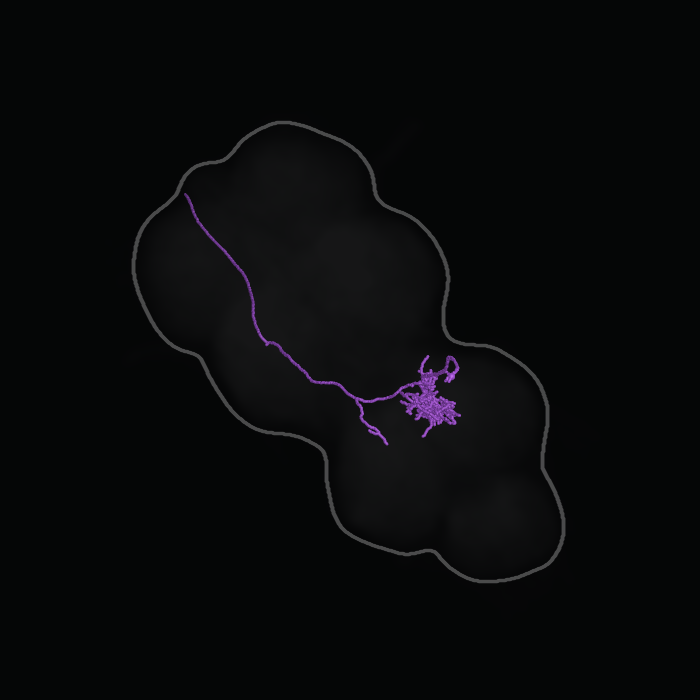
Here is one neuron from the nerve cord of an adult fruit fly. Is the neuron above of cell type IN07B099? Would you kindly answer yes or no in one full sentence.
No, to cell type IN07B099 this neuron does not belong, but to another.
